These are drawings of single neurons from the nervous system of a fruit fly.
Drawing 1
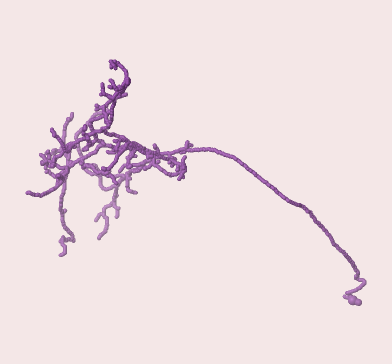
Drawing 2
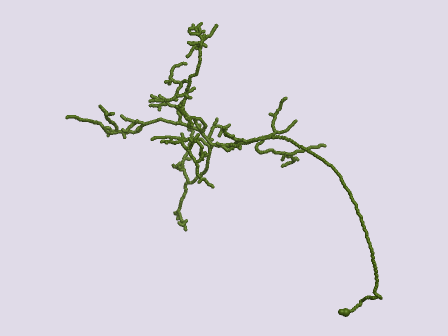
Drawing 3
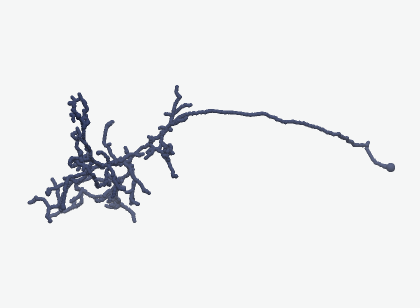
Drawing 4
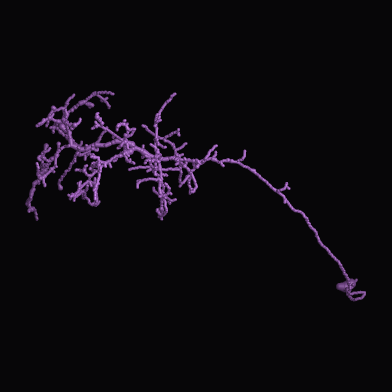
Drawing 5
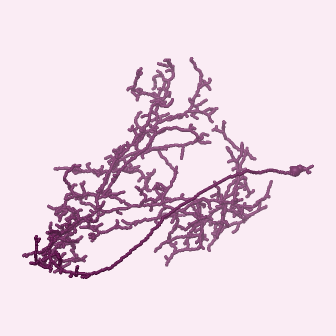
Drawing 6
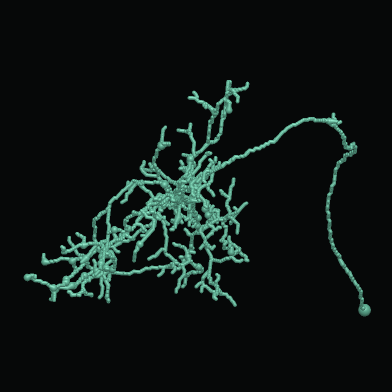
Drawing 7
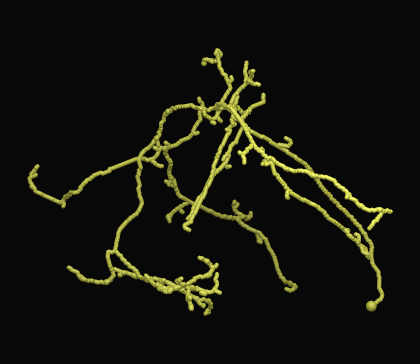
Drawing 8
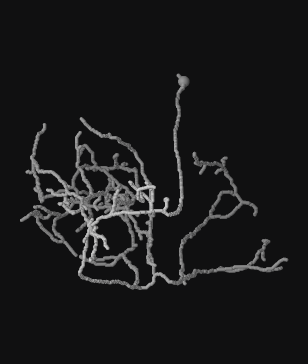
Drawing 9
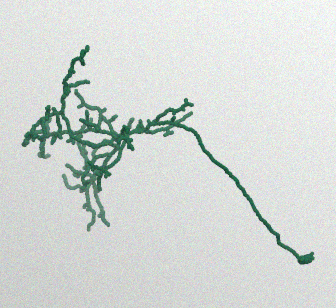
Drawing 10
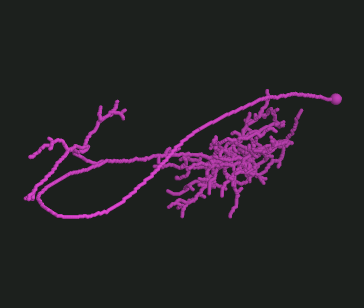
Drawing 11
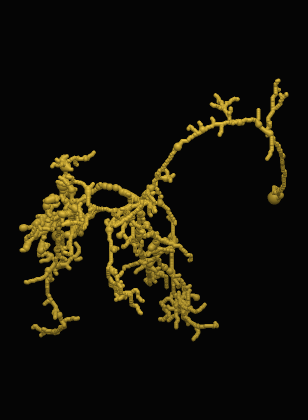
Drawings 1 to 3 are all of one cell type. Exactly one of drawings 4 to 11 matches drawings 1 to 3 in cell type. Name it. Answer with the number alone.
9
